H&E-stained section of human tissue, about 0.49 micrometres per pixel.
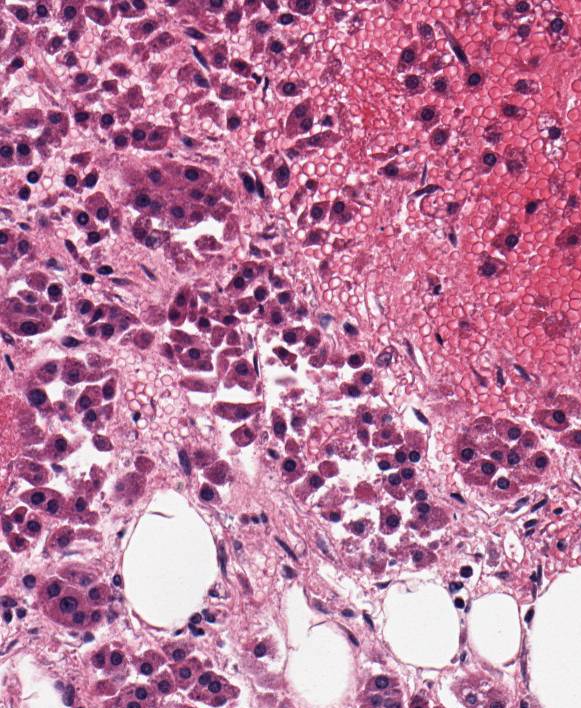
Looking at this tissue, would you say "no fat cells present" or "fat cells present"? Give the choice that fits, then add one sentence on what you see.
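Fat cells present. Large round empty spaces of fat cells lie along the lower edge from the centre to the right.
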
